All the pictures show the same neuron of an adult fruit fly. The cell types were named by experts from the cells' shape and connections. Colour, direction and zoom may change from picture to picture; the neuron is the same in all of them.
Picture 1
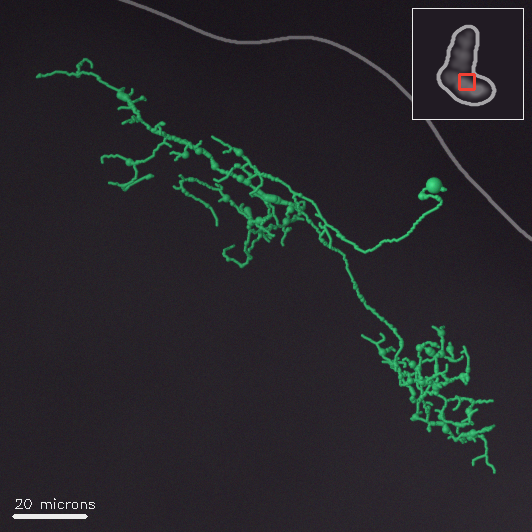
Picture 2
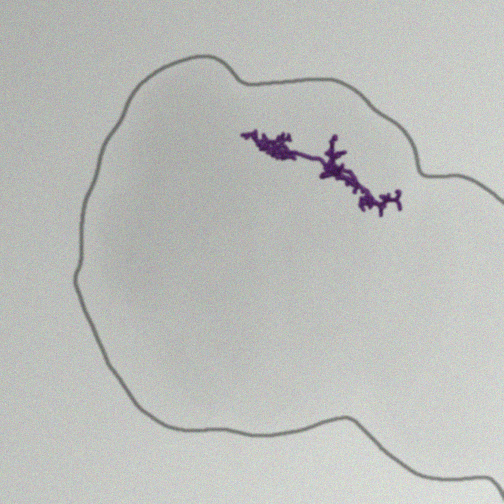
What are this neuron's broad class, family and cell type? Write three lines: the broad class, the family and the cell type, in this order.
central-brain intrinsic neuron
hemilineage DM3_dorso_lateral
SMP331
